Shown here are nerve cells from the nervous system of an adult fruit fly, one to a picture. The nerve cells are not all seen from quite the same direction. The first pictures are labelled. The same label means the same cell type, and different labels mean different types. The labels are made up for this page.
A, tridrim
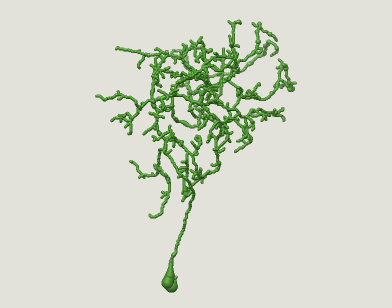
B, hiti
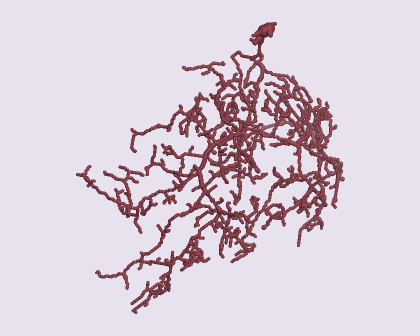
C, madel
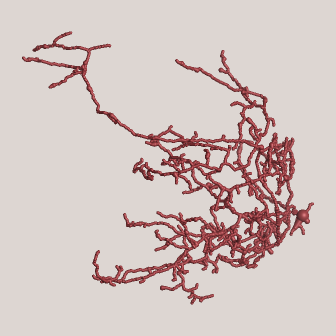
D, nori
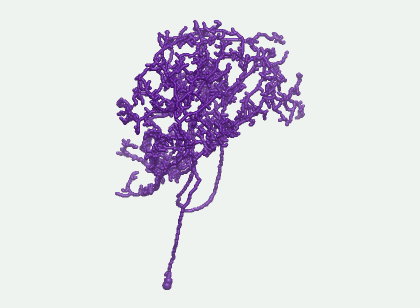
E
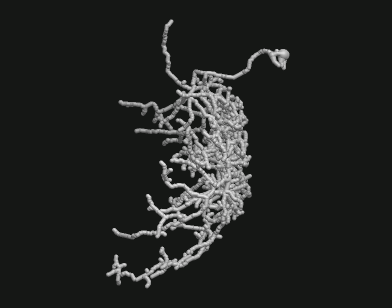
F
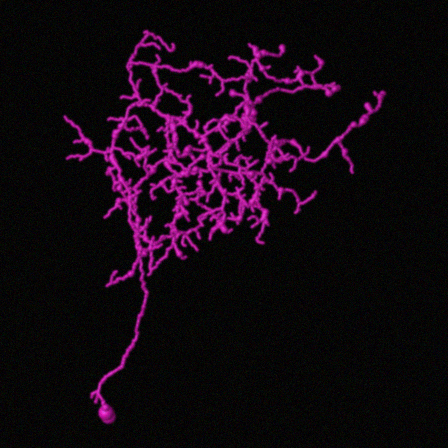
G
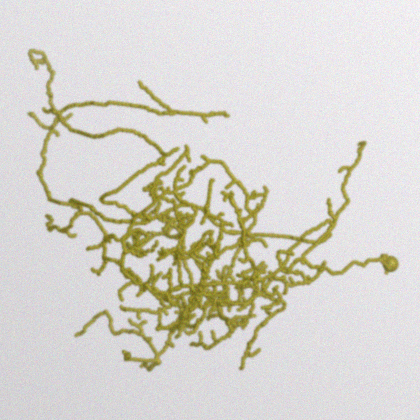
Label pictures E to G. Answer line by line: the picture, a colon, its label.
E: hiti
F: tridrim
G: madel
